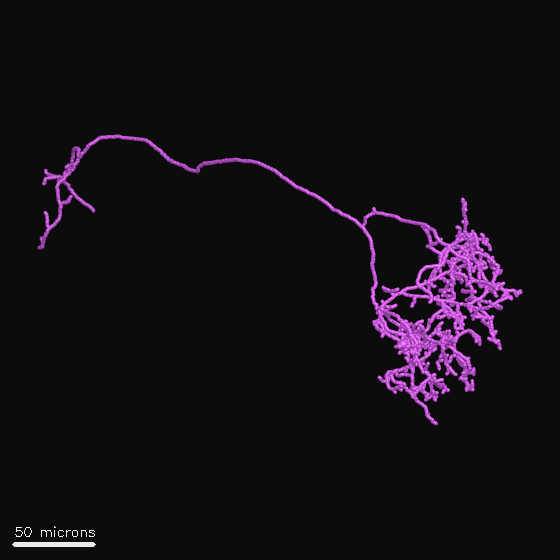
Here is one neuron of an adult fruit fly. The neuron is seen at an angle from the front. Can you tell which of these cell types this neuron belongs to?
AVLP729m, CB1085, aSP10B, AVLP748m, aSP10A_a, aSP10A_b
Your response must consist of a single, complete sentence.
Typed by cell type, the neuron is CB1085.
